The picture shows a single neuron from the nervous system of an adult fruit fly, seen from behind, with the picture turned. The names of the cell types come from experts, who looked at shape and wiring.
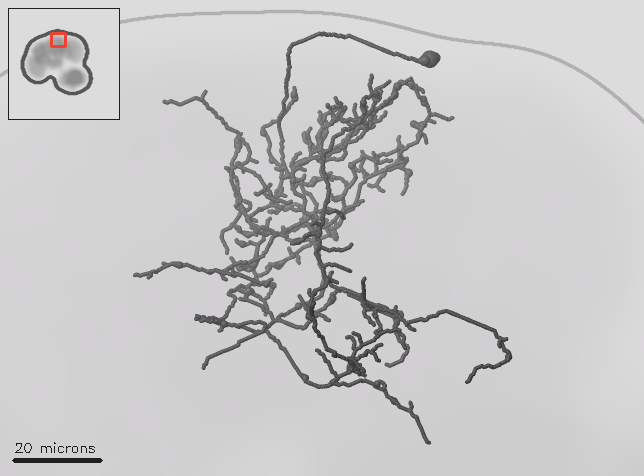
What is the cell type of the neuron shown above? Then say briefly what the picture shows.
It is of cell type SLP118. Its broad class is central-brain intrinsic neuron. By the scale bar it is about 95 microns tall in this view. Dozens of branch ends can be seen.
